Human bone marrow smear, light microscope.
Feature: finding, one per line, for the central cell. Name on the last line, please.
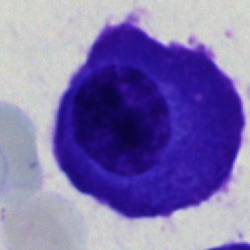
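Chromatin: dark purple, looks dense
Cytoplasm: a deep blue
Cytoplasmic rim: wider right of the nucleus than left
Pale area: in the cytoplasm, just right of the nucleus
Name: plasma cell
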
